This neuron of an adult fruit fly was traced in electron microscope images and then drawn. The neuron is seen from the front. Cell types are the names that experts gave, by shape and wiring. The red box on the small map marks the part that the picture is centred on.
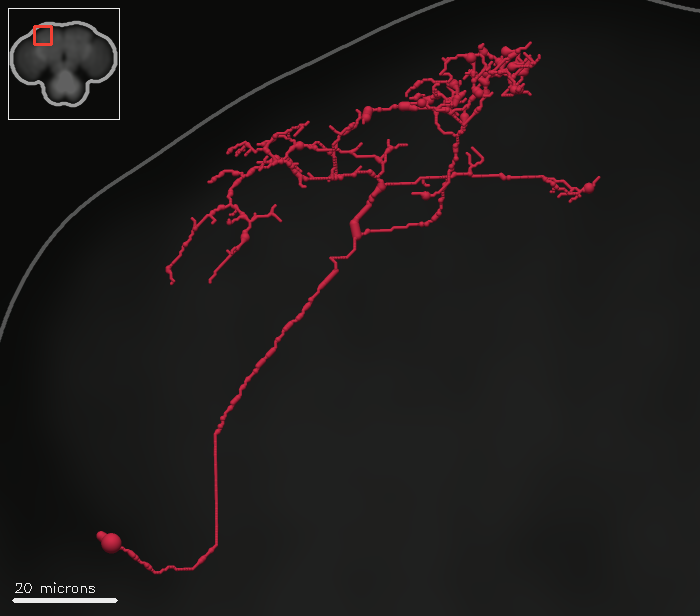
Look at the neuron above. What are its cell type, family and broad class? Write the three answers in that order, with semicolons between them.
SLP141; hemilineage SLPal5; central-brain intrinsic neuron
